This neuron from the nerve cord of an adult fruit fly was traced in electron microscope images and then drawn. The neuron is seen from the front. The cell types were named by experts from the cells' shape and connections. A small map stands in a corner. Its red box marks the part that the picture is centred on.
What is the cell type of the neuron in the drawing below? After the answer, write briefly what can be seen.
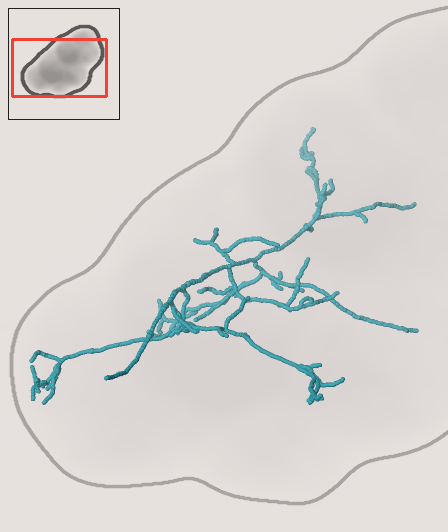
It is of cell type DNp07. Its broad class is descending neuron. No cell body is drawn. Dozens of branch ends can be seen.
